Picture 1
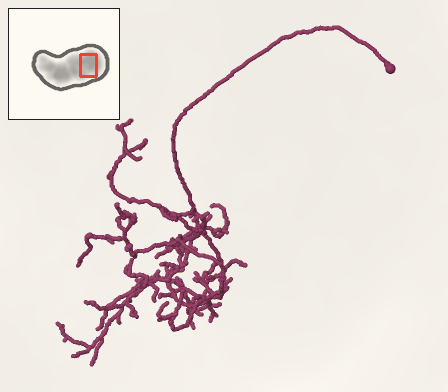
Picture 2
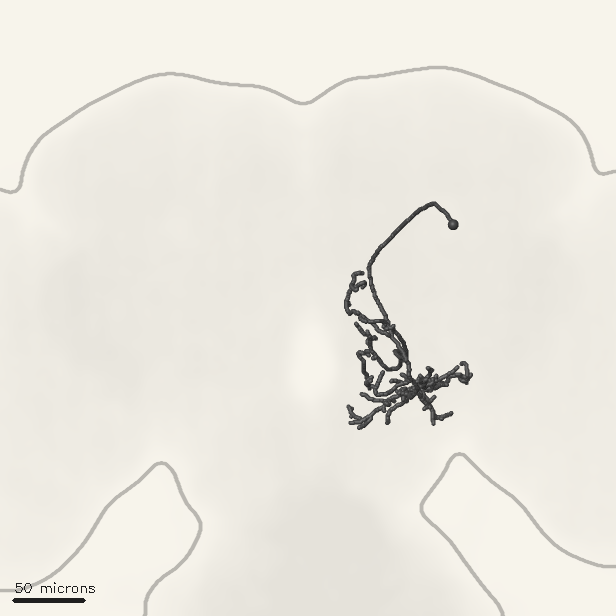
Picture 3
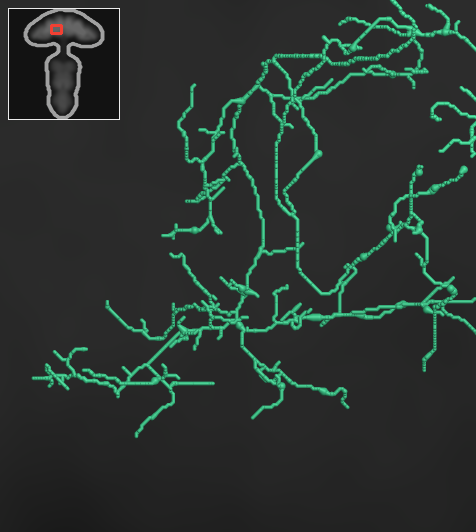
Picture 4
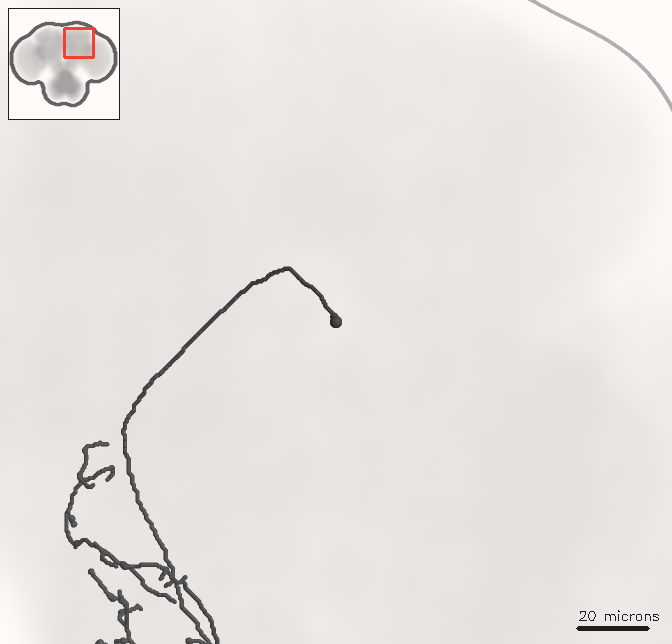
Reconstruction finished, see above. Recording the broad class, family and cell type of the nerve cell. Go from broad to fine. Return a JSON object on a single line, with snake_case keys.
{"broad_class": "central-brain intrinsic neuron", "family": "hemilineage WEDd1", "cell_type": "SAD008"}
